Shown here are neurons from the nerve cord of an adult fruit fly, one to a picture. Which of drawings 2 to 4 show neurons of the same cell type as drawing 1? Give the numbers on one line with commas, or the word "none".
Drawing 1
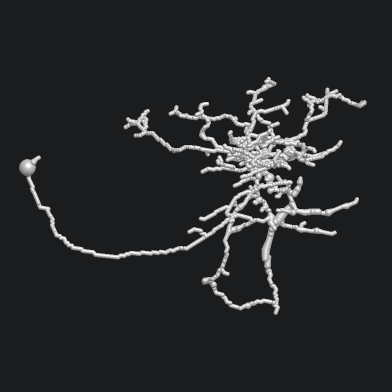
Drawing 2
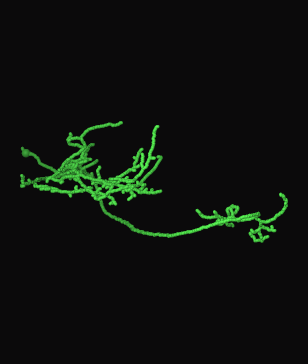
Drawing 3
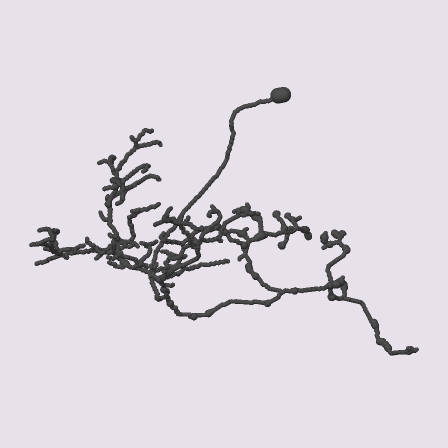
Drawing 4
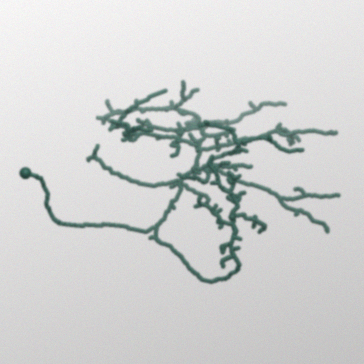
2, 4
